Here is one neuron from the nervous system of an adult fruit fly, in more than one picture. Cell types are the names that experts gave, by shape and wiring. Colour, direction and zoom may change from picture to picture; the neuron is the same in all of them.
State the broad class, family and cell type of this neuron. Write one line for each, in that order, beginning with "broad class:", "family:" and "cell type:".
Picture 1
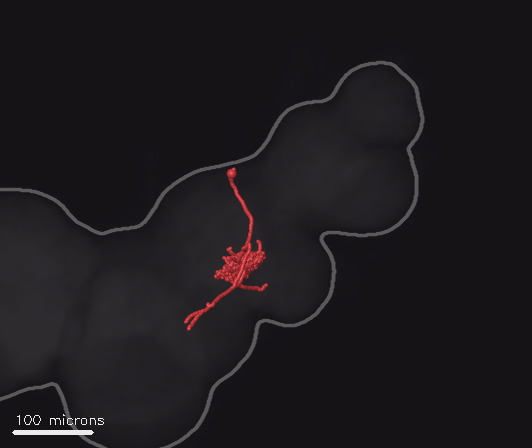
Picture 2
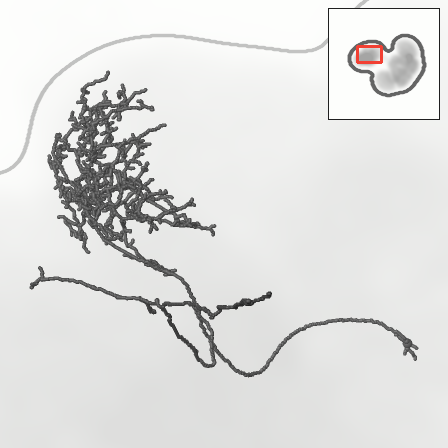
broad class: nerve-cord intrinsic neuron
family: hemilineage 23B
cell type: IN23B057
